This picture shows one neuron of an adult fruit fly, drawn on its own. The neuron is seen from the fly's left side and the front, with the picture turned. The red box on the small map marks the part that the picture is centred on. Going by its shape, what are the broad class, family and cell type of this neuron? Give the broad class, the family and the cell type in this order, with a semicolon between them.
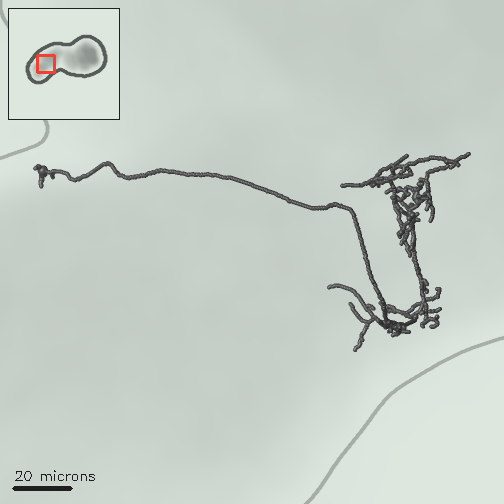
nerve-cord intrinsic neuron; hemilineage 02A; IN02A058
